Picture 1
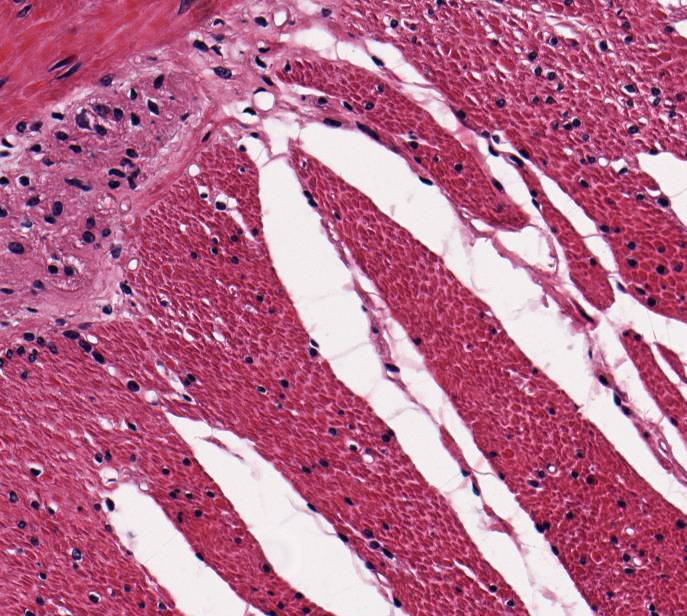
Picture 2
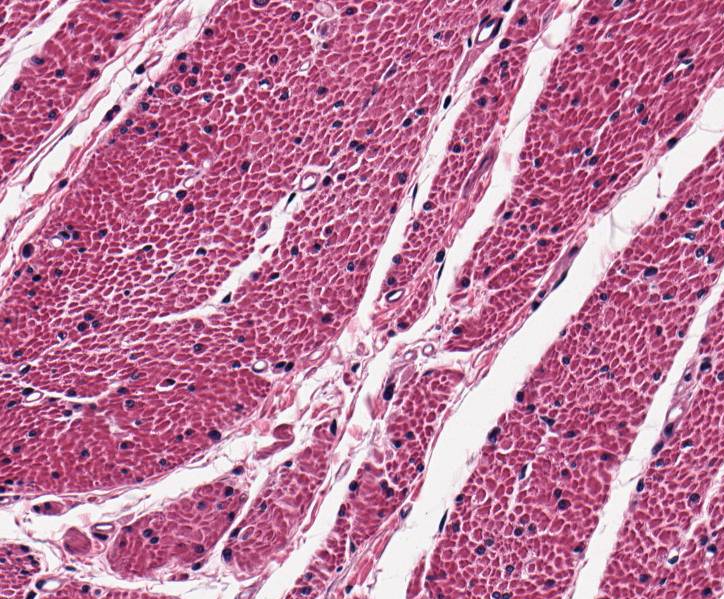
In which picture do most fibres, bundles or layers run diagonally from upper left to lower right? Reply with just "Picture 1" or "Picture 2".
Picture 1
